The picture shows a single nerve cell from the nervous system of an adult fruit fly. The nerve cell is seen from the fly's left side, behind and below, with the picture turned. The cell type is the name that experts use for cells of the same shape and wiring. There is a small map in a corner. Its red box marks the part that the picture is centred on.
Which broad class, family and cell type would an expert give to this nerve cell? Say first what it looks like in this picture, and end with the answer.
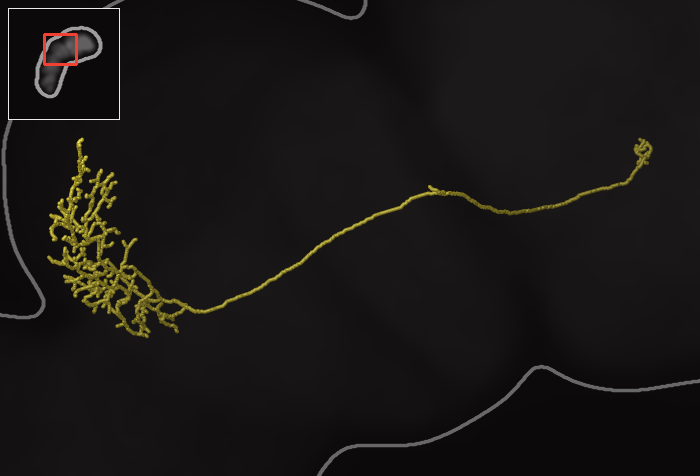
The picture shows dozens of branch ends. In this view it is more than twice as wide as it is tall. This is a visual projection neuron. Its family is MeTu. Its cell type is MeTu3b.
